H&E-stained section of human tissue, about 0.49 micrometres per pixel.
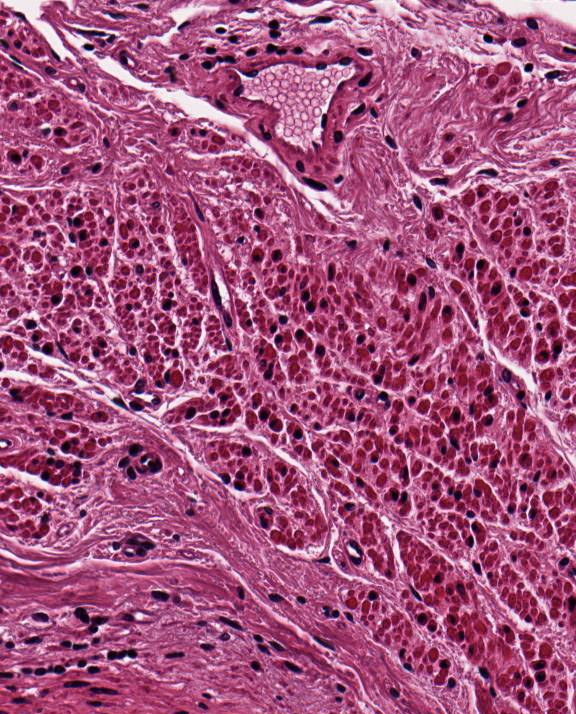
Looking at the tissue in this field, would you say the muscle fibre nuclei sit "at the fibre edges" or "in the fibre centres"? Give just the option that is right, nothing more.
In the fibre centres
